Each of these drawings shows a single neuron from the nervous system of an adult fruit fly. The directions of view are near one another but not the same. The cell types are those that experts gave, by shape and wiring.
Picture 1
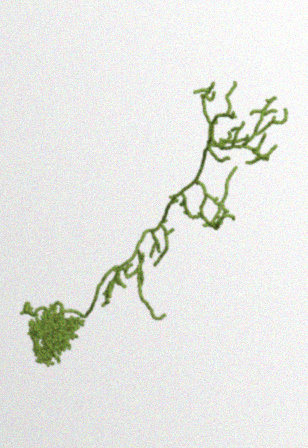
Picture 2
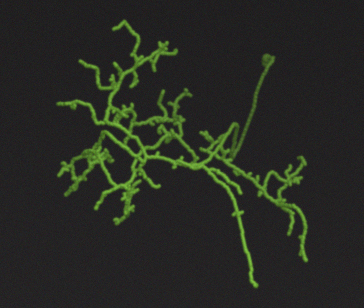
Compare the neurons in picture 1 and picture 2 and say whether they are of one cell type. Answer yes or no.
no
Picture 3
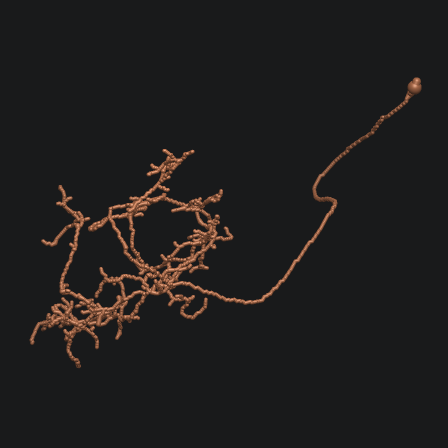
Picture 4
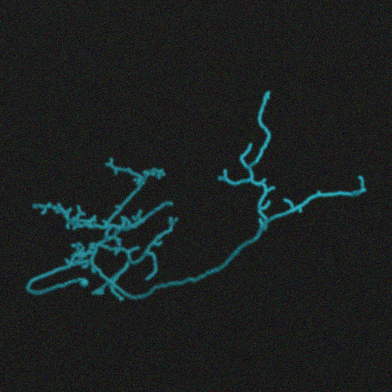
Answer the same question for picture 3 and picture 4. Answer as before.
no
